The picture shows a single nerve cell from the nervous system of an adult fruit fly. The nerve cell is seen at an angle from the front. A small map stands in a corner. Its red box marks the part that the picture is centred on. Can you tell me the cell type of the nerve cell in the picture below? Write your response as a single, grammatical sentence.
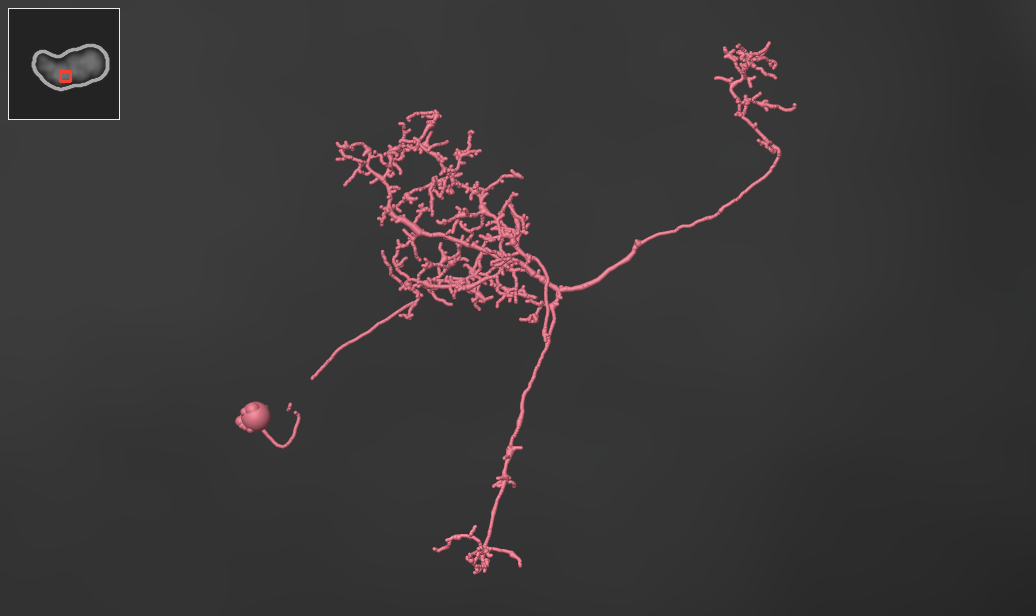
The cell type of the nerve cell here is Y12.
